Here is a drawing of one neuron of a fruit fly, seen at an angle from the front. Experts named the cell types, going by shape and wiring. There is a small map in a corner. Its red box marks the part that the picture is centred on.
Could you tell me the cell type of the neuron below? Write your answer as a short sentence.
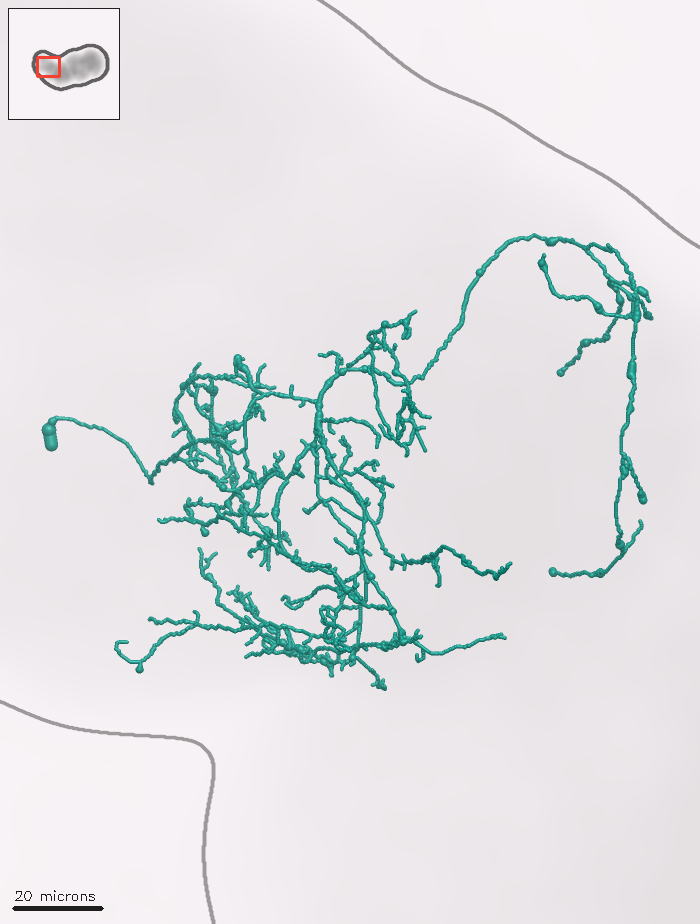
The cell type is IN04B064.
